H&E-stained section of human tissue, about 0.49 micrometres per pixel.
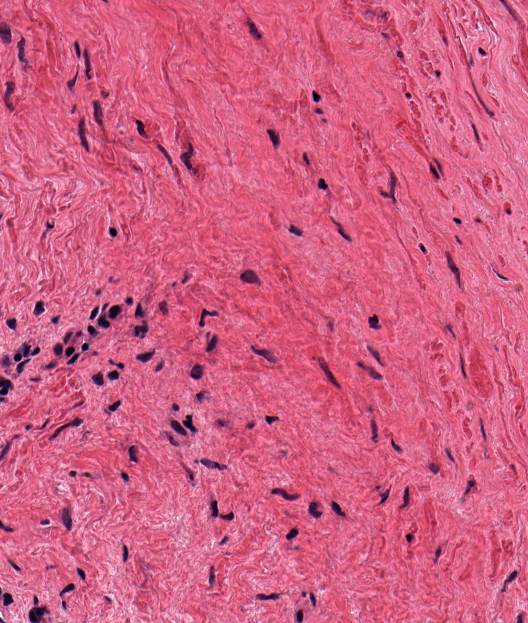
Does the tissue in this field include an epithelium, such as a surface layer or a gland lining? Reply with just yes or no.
No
